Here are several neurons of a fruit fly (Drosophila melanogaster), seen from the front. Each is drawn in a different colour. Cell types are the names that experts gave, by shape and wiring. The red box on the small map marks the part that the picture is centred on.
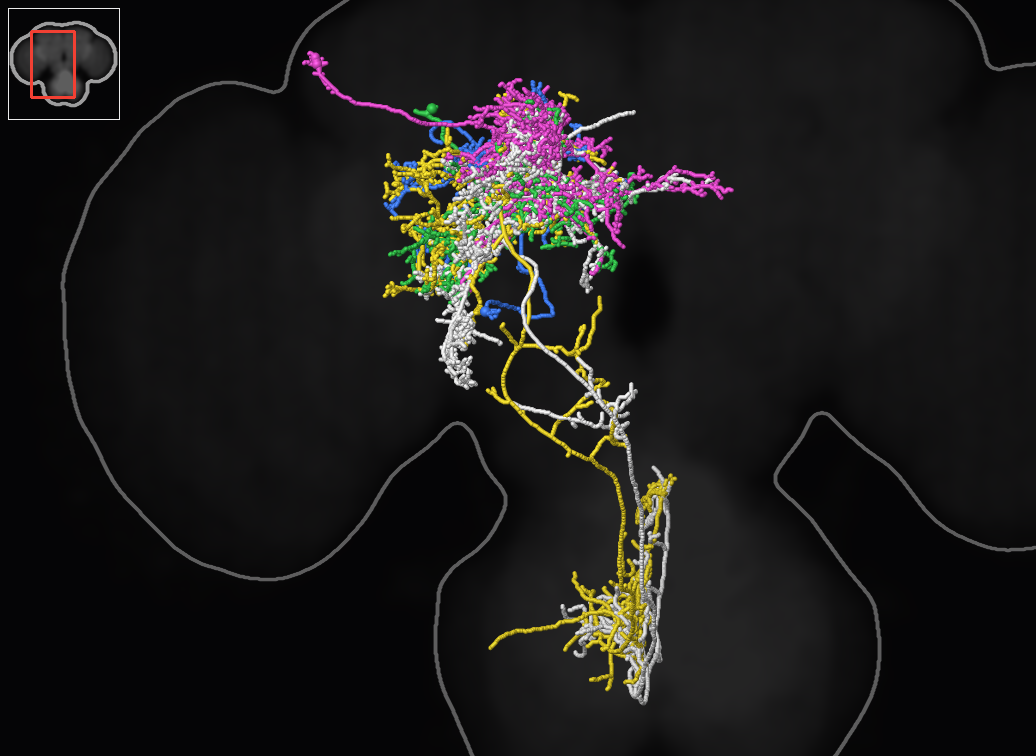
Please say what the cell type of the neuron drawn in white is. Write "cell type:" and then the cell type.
cell type: DNp69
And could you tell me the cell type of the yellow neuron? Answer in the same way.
cell type: DNpe021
